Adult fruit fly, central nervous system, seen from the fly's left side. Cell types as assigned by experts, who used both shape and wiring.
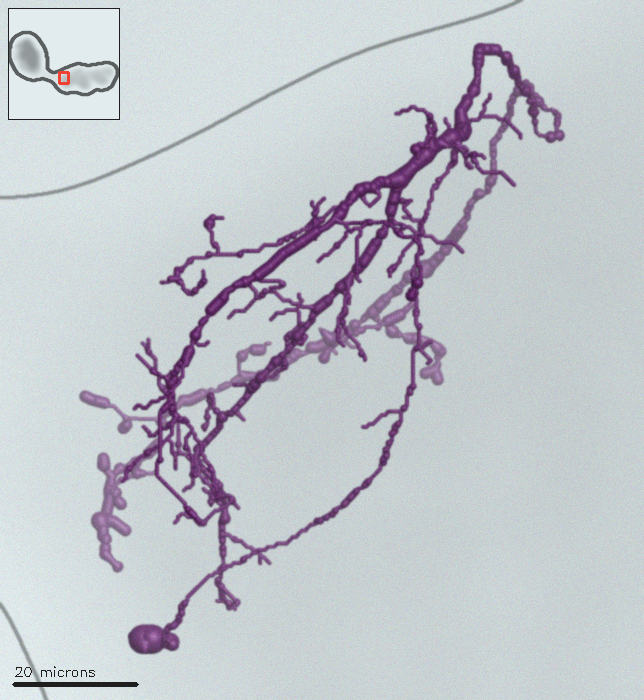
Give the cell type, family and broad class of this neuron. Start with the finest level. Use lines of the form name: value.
cell type: IN14B011
family: hemilineage 14B
broad class: nerve-cord intrinsic neuron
